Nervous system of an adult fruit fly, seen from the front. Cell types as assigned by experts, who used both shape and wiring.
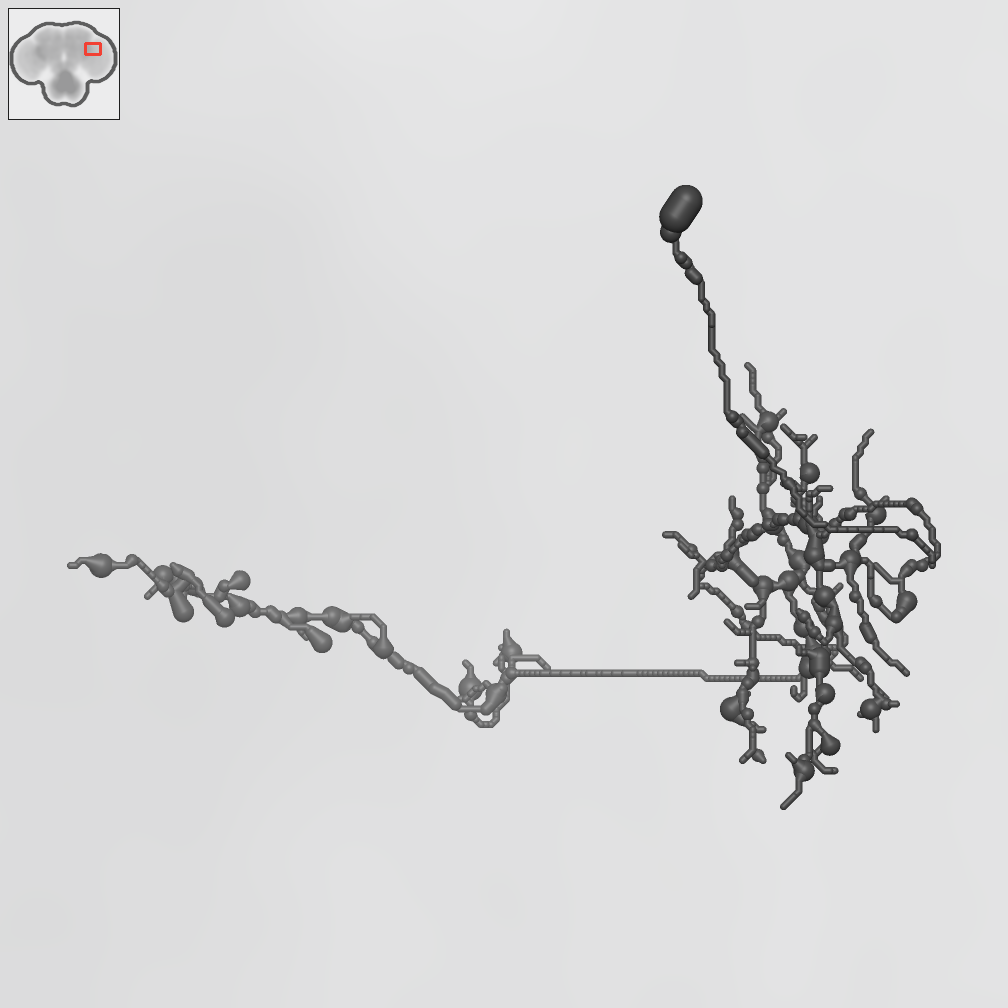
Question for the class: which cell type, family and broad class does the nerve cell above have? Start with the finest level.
TmY13; TmY; optic-lobe intrinsic neuron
